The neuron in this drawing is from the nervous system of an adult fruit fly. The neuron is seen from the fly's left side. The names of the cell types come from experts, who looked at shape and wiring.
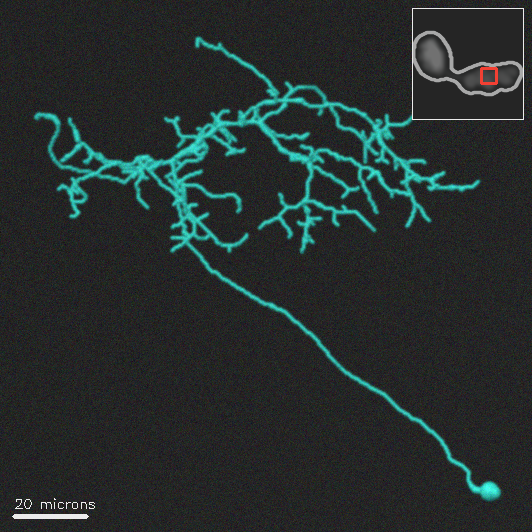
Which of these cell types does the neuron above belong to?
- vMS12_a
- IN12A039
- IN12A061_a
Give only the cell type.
IN12A061_a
